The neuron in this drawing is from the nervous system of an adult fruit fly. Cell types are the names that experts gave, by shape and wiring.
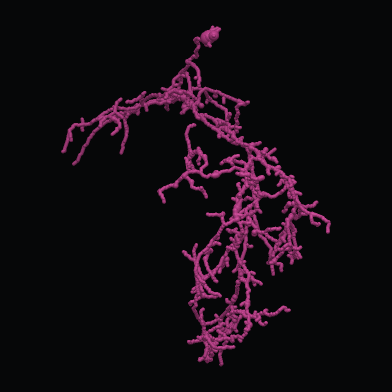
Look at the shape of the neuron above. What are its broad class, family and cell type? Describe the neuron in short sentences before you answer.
The picture shows dozens of branch ends. In this view it is taller than it is wide. This is a nerve-cord intrinsic neuron. Its family is hemilineage 19A. The cell type is IN19A074.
